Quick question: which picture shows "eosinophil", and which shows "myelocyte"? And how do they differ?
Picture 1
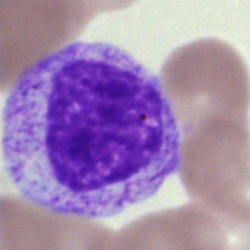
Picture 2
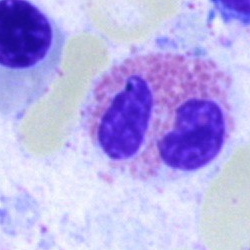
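Picture 1 shows a myelocyte, and picture 2 shows an eosinophil. The myelocyte has a round, smooth outline, with its nucleus set off-centre toward the right so that a wider rim of cytoplasm remains on the left. Its cytoplasm is pale lilac-blue.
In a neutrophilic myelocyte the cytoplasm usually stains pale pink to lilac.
The myelocyte's chromatin is dark purple and mottled with paler patches, whereas the eosinophil's chromatin is dense and stains deep purple.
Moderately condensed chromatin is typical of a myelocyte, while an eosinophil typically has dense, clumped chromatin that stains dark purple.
In the eosinophil, coarse, distinct granules rather than dust-like ones fill the cytoplasm all around the nucleus.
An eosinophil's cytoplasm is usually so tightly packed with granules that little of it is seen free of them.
A tiny black dot lies over the right part of the myelocyte's nucleus, and a pale, non-nucleated red cell lies close against the left side of the eosinophil.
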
